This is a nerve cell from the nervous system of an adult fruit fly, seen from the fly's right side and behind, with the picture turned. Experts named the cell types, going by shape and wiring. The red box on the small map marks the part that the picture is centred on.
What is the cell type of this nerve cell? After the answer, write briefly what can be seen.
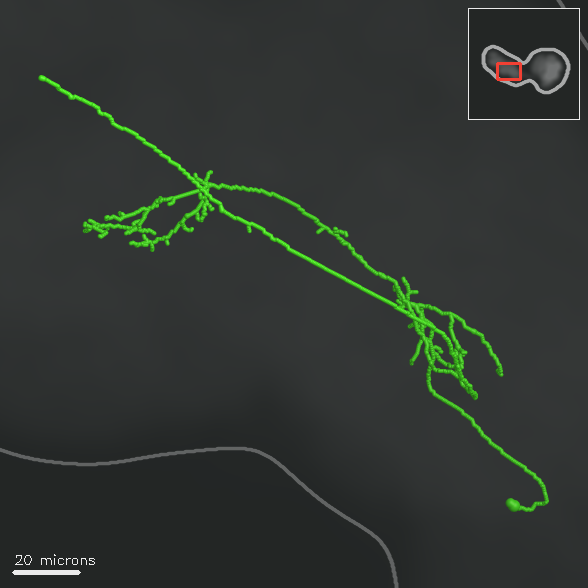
Its cell type is IN10B057. This is a nerve-cord intrinsic neuron. The cell body can be seen at the lower right of the picture. From left to right in the picture it spans about 160 microns. Dozens of branch ends can be seen.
